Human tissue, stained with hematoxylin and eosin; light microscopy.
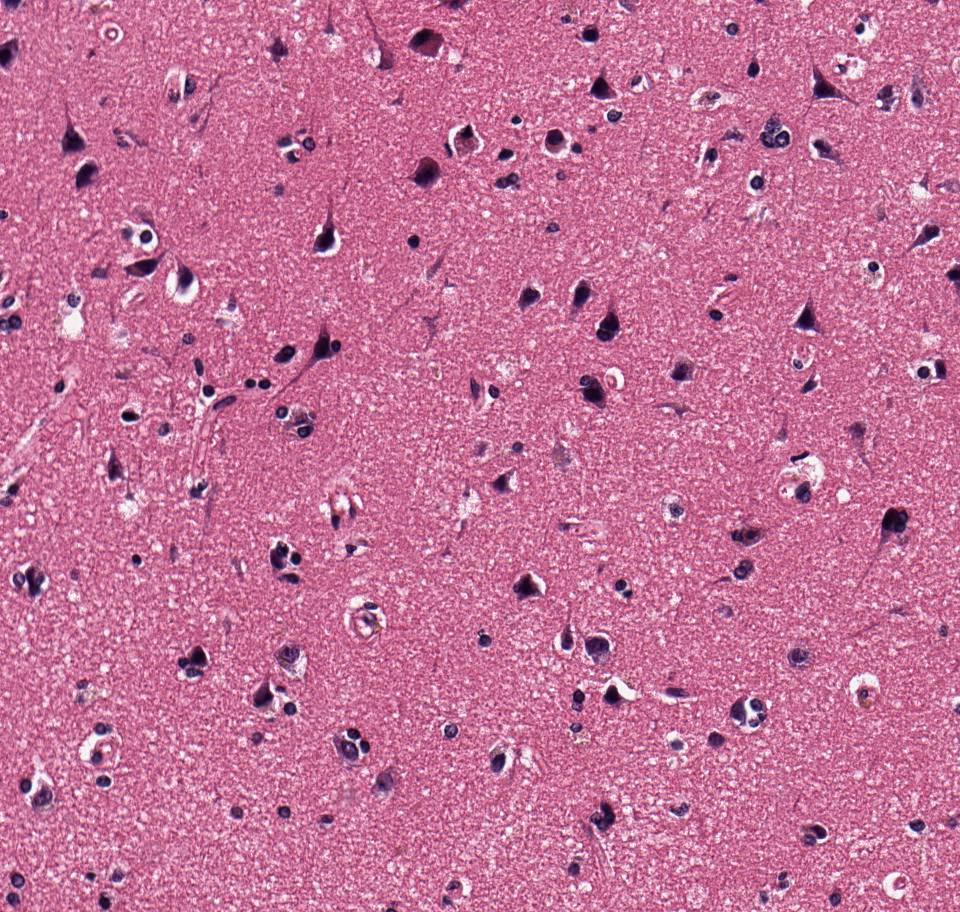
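Cerebral cortex, haematoxylin and eosin. Cells lie singly, fairly evenly scattered across the field, forming no layers, glands or other units. Between them is finely granular pink neuropil dotted with tiny clear vacuoles. Small round dark nuclei without visible cytoplasm are scattered among the larger neurons throughout. A thin capillary runs through the left half.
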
